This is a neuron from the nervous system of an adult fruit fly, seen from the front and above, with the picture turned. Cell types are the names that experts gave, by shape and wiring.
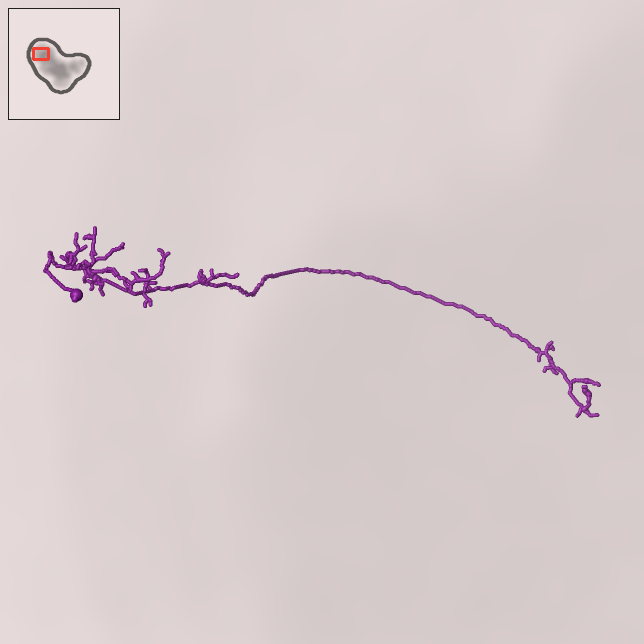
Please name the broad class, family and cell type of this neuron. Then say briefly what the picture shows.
Its broad class is optic-lobe intrinsic neuron. Its family is Tm. The cell type is Tm12. The cell body is on the left of the picture. In this view it is more than twice as wide as it is tall.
